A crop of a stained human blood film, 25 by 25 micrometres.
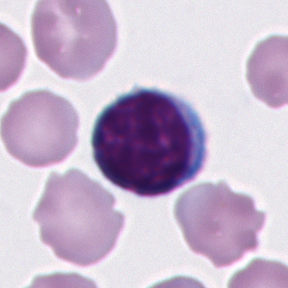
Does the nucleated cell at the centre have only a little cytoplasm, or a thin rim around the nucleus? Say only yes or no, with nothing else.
Yes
